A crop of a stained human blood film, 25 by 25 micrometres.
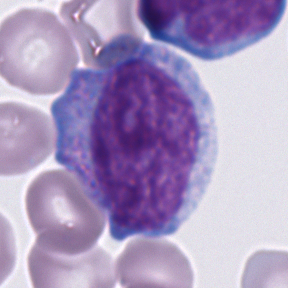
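Promyelocyte in a stained smear of human peripheral blood. Notice that the nucleus sits off-centre, toward the right side of the cell. The cytoplasm is blue, and if you follow it outward you'll see it turns a deeper blue at the outer edge of the cell than close to the nucleus. Along the left border, look for several small pointed projections.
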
